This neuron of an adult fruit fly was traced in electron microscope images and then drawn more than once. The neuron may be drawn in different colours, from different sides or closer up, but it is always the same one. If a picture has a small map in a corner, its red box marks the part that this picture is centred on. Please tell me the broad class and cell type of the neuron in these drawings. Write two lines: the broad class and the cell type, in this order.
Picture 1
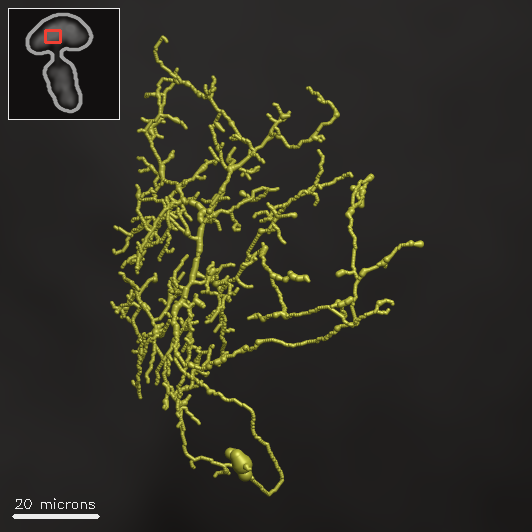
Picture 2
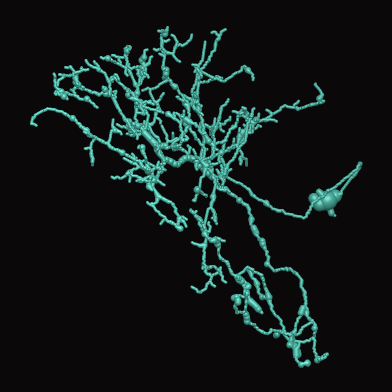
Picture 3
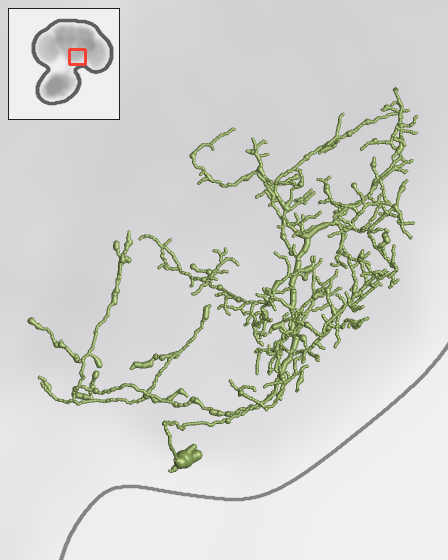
central-brain intrinsic neuron
GNG247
